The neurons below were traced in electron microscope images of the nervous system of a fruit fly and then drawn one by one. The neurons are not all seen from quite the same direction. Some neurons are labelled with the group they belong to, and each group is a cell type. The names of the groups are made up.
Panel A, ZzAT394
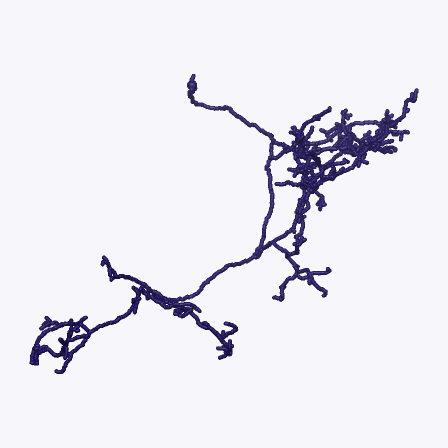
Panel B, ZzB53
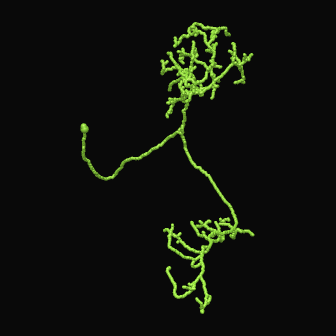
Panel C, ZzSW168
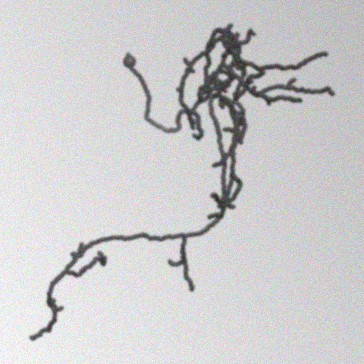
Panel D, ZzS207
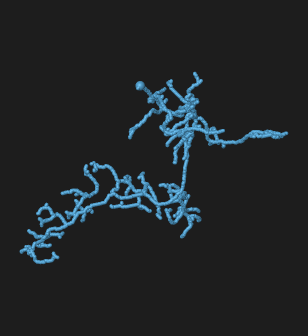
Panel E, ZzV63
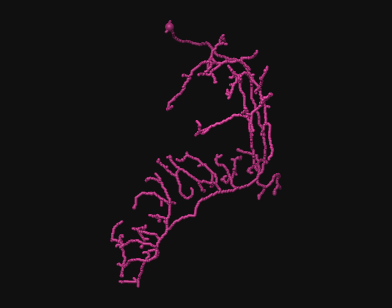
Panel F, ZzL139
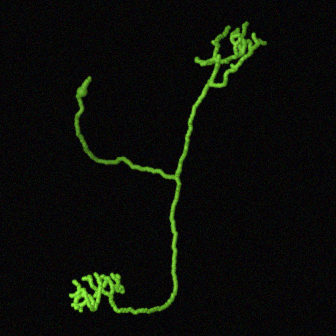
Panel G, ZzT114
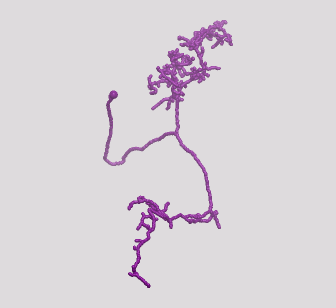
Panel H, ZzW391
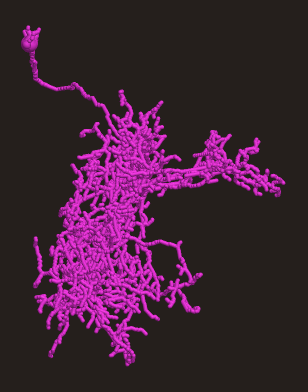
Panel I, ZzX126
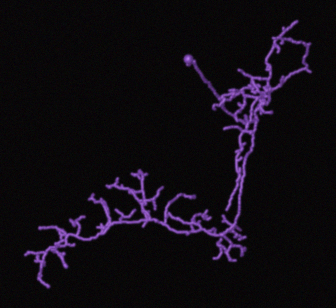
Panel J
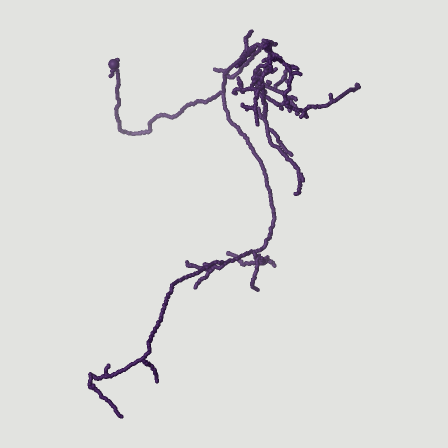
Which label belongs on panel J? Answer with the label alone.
ZzSW168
